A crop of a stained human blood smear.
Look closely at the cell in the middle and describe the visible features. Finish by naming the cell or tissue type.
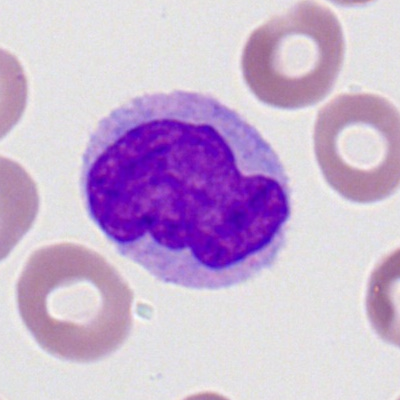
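Within the nucleus, no distinct nucleoli can be made out. The rim of cytoplasm around it is thinnest at the left and right sides. This cytoplasm is pale greyish blue and contains no coarse granules. The cell is a monocyte.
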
